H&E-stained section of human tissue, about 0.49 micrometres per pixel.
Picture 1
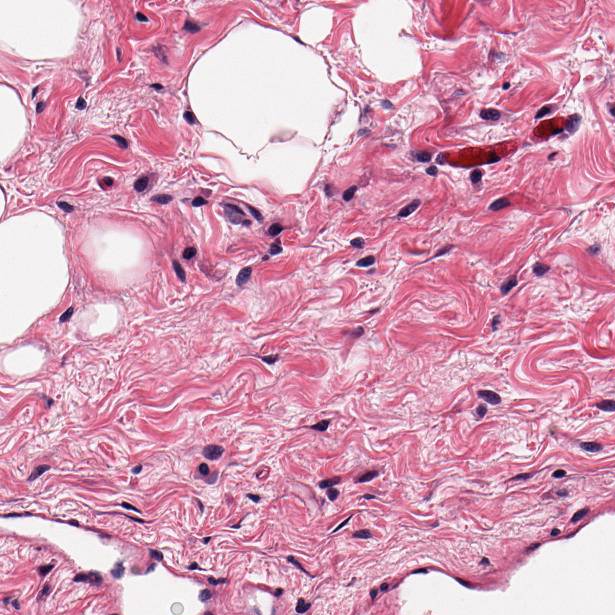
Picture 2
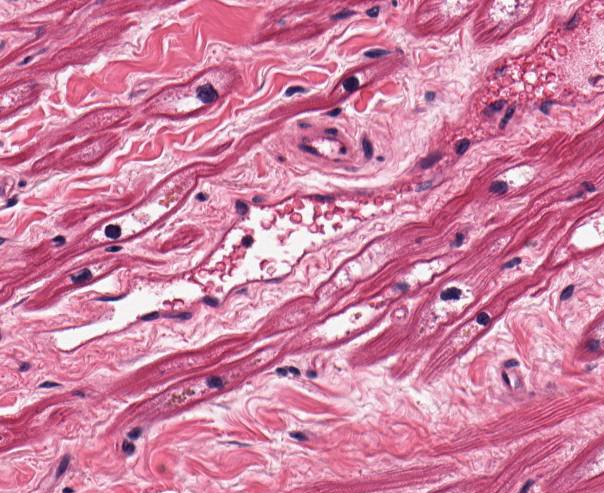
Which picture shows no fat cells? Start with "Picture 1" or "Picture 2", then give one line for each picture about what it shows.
Picture 2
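Picture 1: Clear rounded empty spaces of fat cells lie along the top and upper left of the field.
Picture 2: No fat cells are present in the field.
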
